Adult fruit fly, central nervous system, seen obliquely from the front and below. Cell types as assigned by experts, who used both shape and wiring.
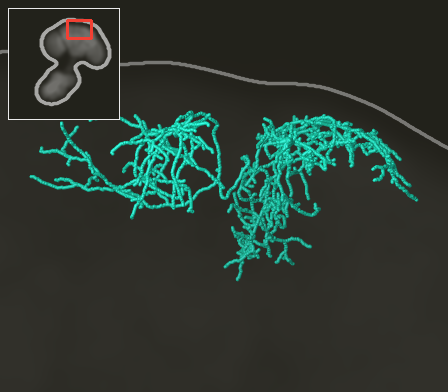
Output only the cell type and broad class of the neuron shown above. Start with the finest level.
SMP089; central-brain intrinsic neuron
